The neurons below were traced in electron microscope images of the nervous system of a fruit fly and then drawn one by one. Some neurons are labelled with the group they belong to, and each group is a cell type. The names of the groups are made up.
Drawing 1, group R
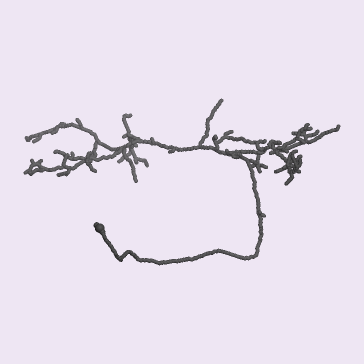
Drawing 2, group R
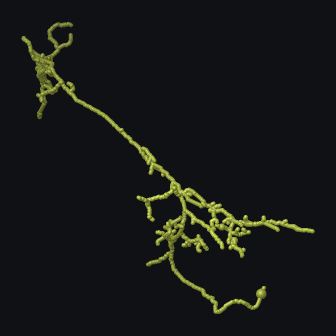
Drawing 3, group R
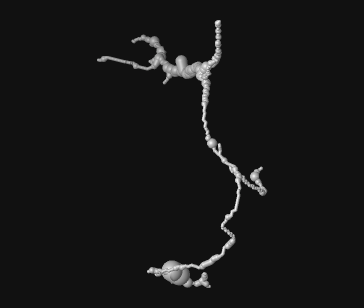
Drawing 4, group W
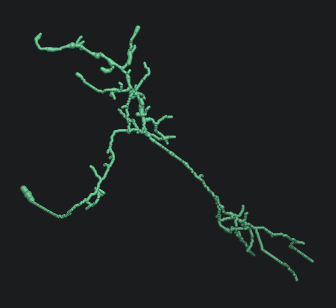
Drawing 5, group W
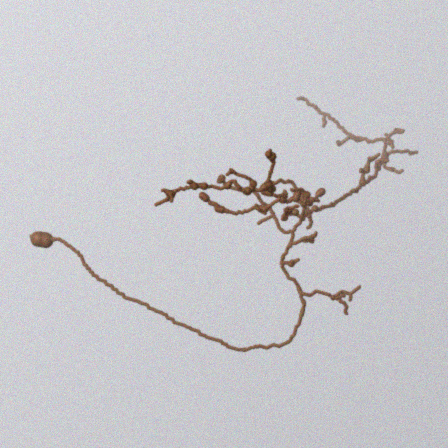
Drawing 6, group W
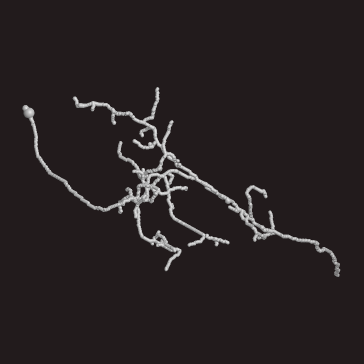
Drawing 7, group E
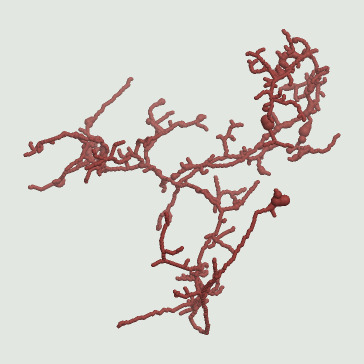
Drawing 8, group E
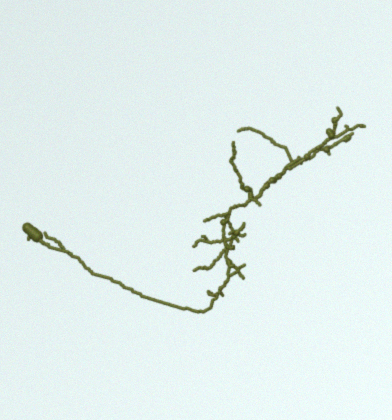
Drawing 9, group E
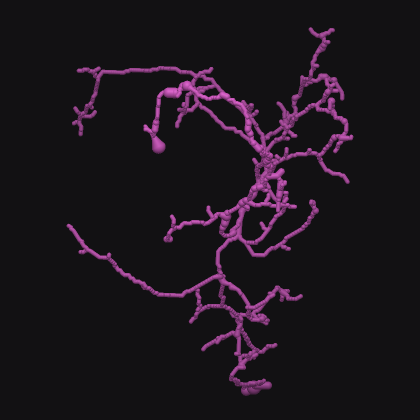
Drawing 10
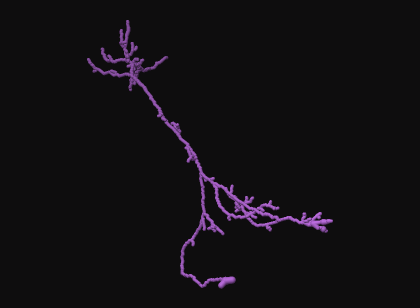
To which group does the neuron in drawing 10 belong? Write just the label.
group R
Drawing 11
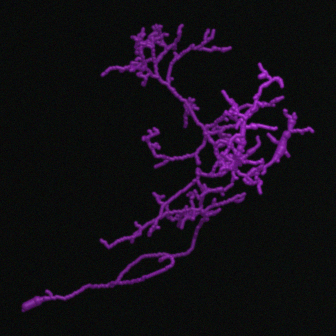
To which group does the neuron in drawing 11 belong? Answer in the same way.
group E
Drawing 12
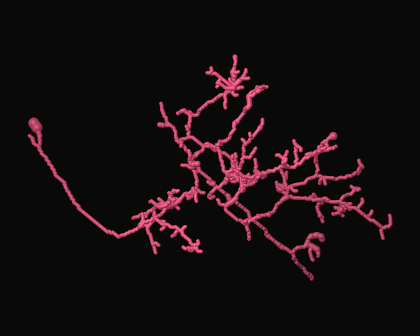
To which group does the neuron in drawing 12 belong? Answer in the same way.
group E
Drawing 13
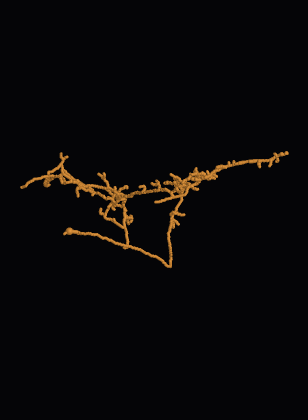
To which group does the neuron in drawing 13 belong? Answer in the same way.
group W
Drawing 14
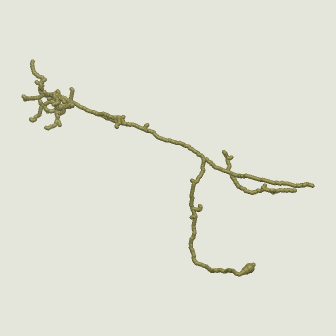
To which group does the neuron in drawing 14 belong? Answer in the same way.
group W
